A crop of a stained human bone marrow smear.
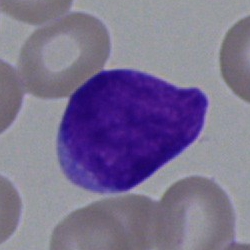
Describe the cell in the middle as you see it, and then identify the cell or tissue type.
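Almost the whole cell is occupied by the nucleus. Cytoplasm is visible only as a narrow crescent along the lower left edge. The cytoplasm contains no granules, and no vacuoles are present anywhere in the cell. The cell is a blast.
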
